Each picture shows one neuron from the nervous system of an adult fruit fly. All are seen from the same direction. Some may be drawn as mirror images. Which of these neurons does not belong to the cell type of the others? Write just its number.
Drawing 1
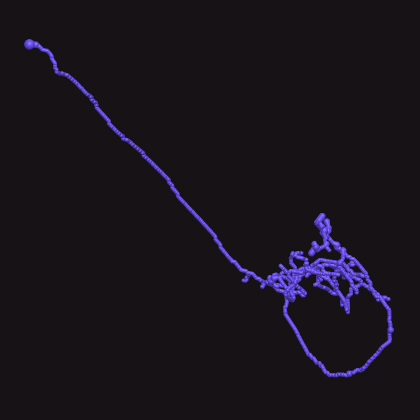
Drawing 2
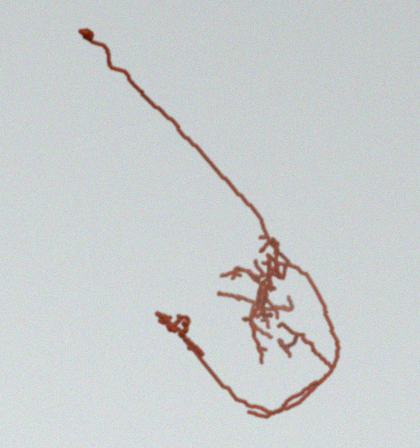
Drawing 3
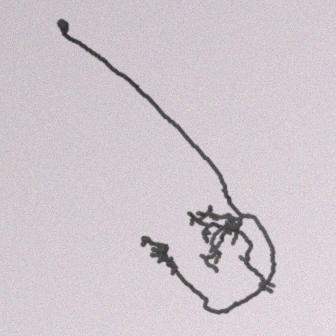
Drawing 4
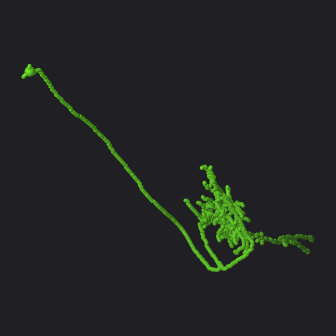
4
